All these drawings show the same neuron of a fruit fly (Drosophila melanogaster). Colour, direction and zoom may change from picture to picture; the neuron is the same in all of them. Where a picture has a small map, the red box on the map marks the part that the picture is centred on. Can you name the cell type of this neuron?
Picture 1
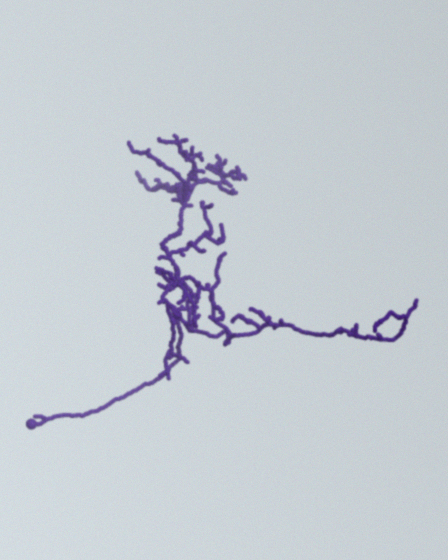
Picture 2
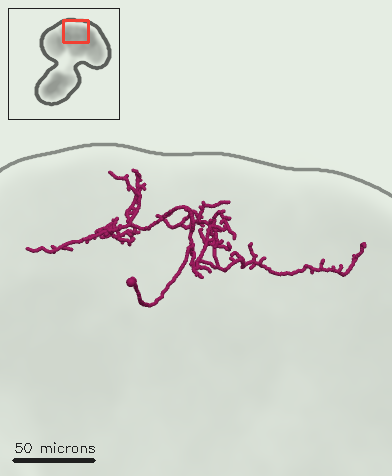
LHAV9a1_a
